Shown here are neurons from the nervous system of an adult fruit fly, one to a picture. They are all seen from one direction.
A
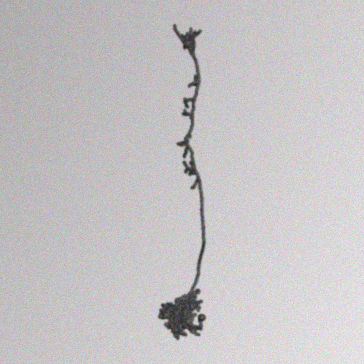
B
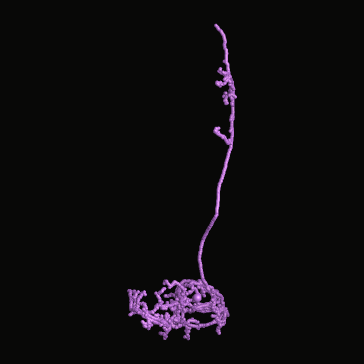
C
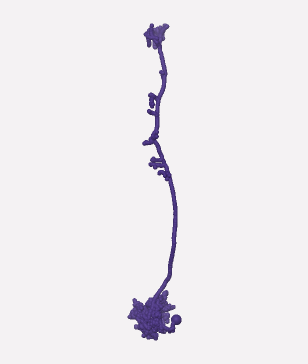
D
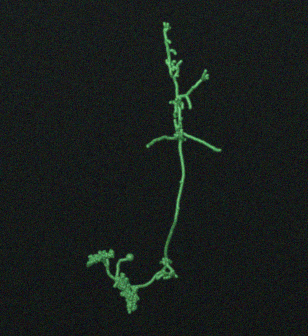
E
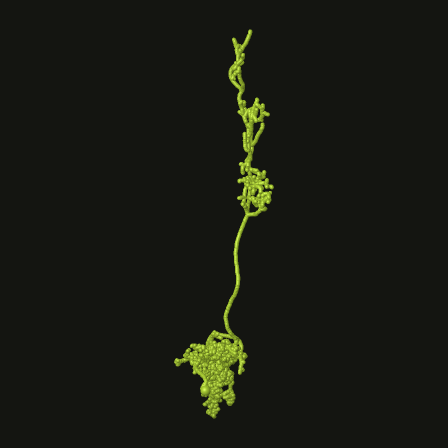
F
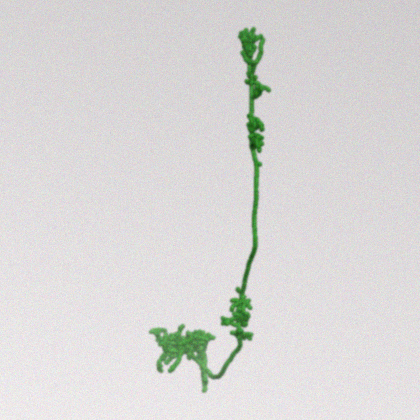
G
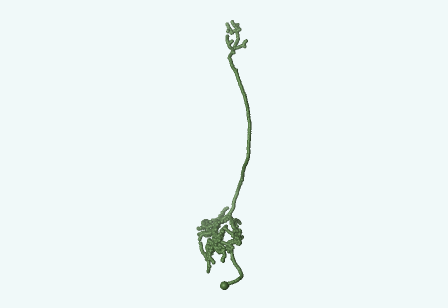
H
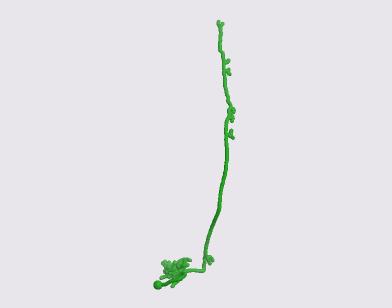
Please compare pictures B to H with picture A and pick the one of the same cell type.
C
